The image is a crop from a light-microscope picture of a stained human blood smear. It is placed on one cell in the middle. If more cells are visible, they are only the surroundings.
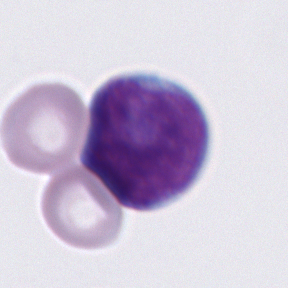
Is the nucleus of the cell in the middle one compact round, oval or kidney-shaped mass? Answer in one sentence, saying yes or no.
Yes, one compact round, oval or kidney-shaped mass makes up the nucleus.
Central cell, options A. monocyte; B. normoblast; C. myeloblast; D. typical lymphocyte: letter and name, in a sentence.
In the centre of the crop there is a myeloblast, making option C correct.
